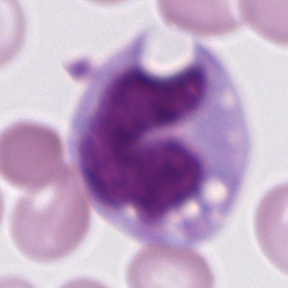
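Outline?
Roughly oval, mostly smooth.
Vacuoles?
Several, small and clear, in the lower cytoplasm.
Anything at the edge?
Small dark knob protruding at the upper left.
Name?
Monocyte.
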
